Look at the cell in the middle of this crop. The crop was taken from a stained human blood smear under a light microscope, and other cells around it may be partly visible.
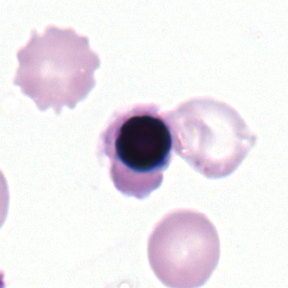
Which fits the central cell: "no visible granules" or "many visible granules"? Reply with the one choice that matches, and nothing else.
No visible granules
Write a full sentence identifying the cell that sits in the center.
At the middle of the frame sits a normoblast.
